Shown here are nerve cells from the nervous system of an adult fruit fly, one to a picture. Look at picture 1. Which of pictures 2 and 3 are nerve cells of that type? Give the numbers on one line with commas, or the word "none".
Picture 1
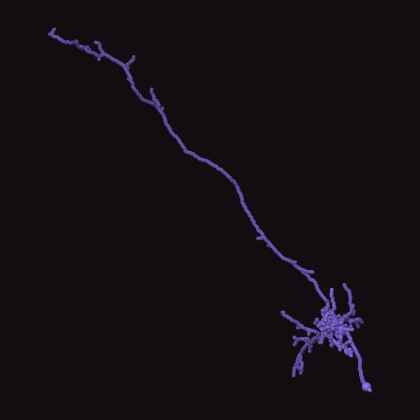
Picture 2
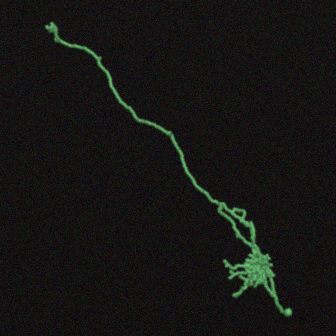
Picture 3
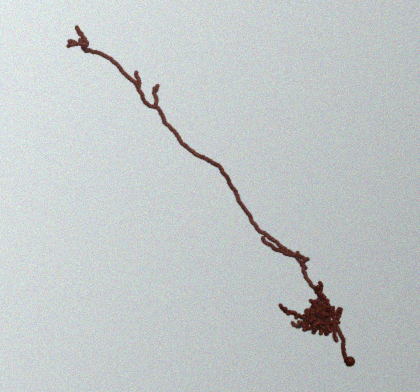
2, 3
